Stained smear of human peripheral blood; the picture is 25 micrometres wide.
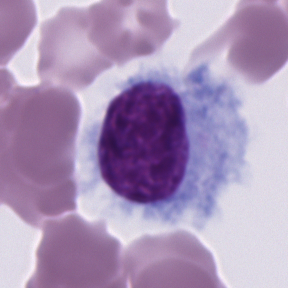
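Hairy cell: the one in the middle of this blood smear. Follow its border and you will find it ragged, with fine hair-like projections around the edge. The nucleus sits off-centre, towards the left side, and its chromatin stains dark purple. The cytoplasm is pale blue.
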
